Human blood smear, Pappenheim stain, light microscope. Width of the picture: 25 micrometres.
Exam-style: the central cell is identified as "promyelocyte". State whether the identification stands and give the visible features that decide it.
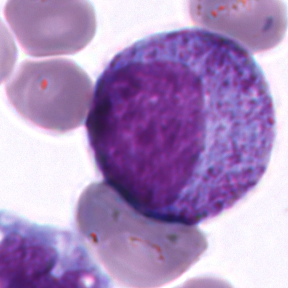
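Yes, promyelocyte fits. Granules: fine, reddish-purple, scattered throughout the cytoplasm. For promyelocyte, against myeloblast.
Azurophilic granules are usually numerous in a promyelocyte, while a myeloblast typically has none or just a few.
Cytoplasm: a broad lilac-purple rim filling the right part of the cell, with a paler band against the right border of the nucleus. Against myeloblast.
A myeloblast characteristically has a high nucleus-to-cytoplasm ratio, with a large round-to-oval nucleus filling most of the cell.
Smooth, nearly round outline and vacuole-free cytoplasm: favour neither name. A red cell presses against the lower edge.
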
